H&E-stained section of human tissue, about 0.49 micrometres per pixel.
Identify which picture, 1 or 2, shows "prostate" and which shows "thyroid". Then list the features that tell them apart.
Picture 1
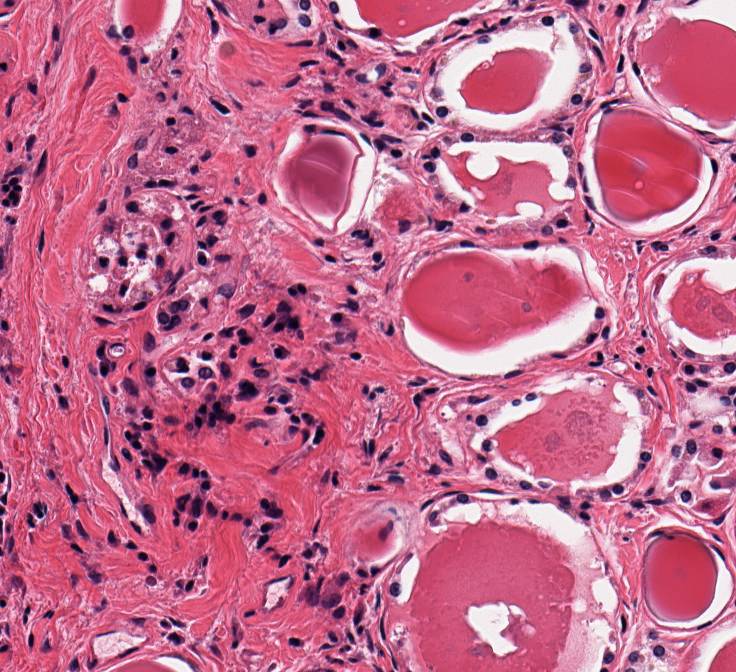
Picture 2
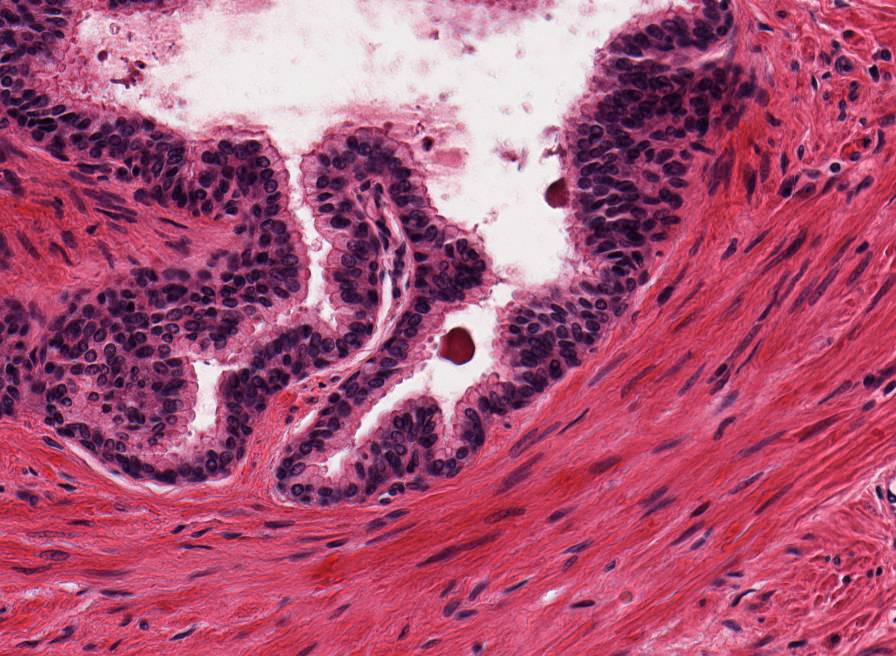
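The thyroid appears in picture 1 and the prostate in picture 2. In the thyroid, rounded follicles of considerably varying size fill the right half, while fibrous stroma occupies the left. Each follicle has a single lining layer of flattened to low cuboidal cells with small dark nuclei. The prostate shows one large gland with folded outlines and epithelium several nuclei thick, its dark nuclei crowded and overlapping. An epithelial fold with a thin stromal core projects upward into the lumen; the surrounding stroma is smooth muscle of pink spindle cells.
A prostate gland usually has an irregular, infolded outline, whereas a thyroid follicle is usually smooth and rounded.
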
